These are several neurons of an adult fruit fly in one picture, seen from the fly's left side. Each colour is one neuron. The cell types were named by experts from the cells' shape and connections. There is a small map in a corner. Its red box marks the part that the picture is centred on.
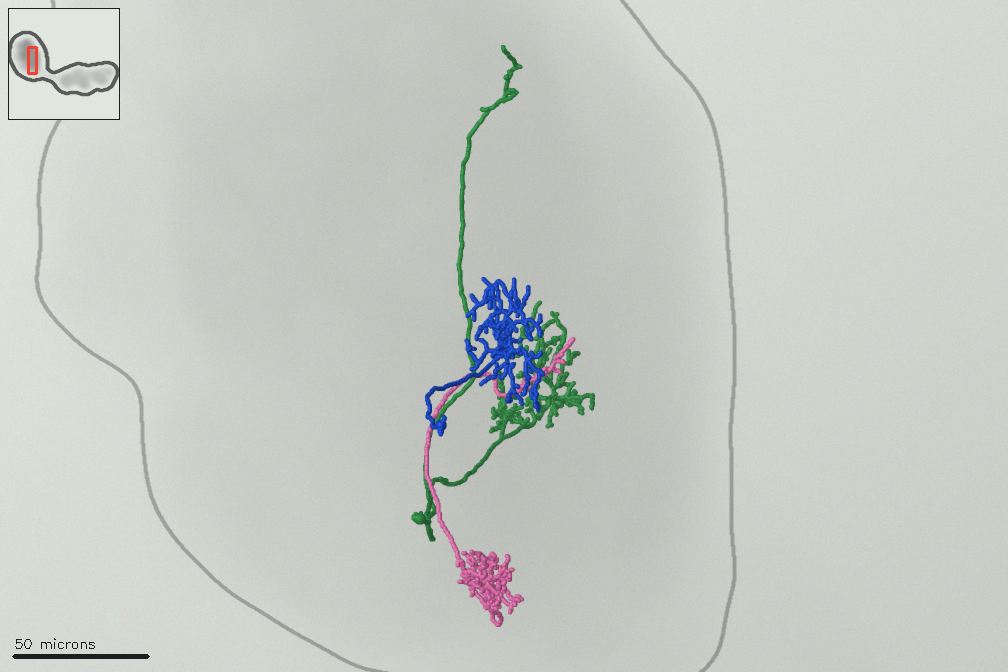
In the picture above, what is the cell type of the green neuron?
MeVP2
